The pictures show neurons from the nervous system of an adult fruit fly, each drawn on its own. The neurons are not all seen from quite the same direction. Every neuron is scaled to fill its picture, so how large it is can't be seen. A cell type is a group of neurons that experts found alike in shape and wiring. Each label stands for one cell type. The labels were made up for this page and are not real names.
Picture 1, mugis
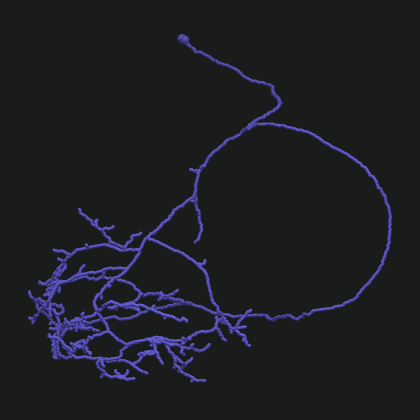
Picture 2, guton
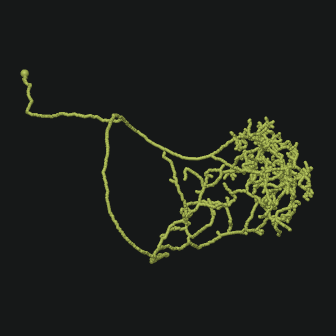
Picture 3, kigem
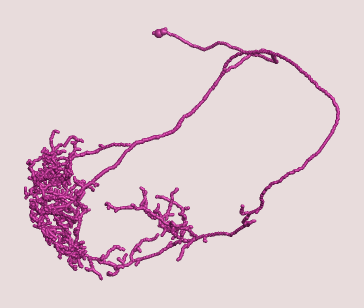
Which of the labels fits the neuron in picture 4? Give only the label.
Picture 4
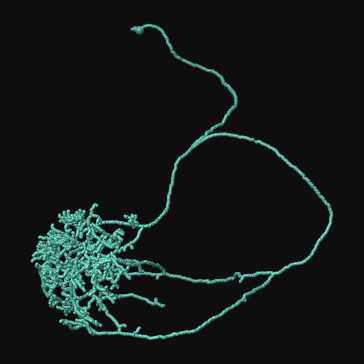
guton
